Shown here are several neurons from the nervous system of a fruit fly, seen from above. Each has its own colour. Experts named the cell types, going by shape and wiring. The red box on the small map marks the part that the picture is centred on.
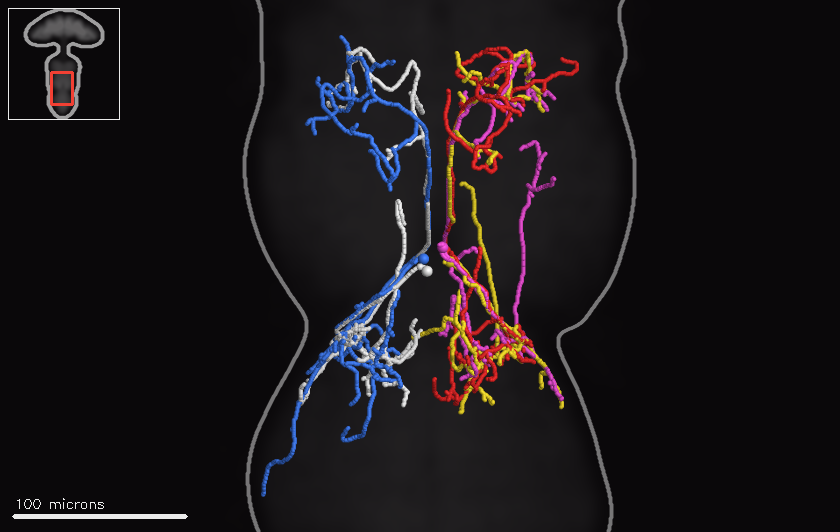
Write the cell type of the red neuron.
IN17A108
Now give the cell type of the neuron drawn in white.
IN17A115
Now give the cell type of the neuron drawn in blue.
IN17A091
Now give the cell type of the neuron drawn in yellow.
IN17A110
